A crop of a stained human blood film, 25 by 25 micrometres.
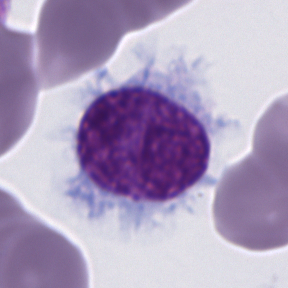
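Hairy cell, central in this stained blood smear, with fine hair-like projections fringing it all the way around its edge. Its outline is ragged rather than smooth. The cytoplasm is pale blue. Chromatin appears finely mottled, not clumped into large dark blocks.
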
